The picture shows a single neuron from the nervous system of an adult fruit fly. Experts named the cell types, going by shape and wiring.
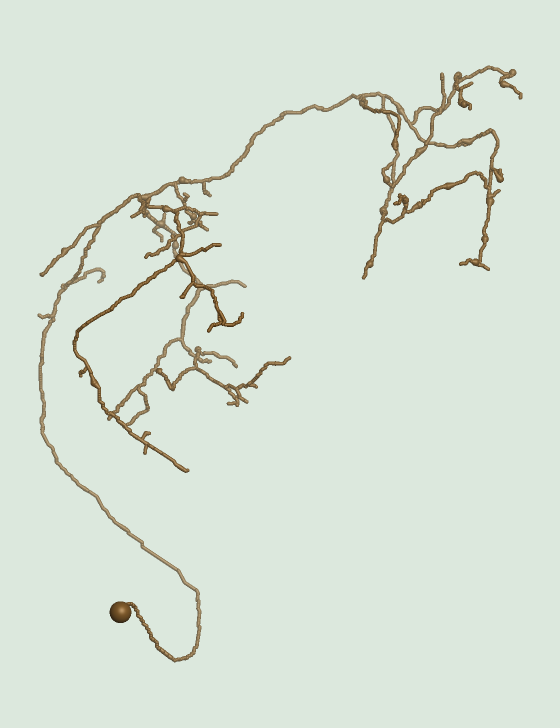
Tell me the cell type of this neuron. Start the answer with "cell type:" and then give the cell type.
cell type: CB2895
